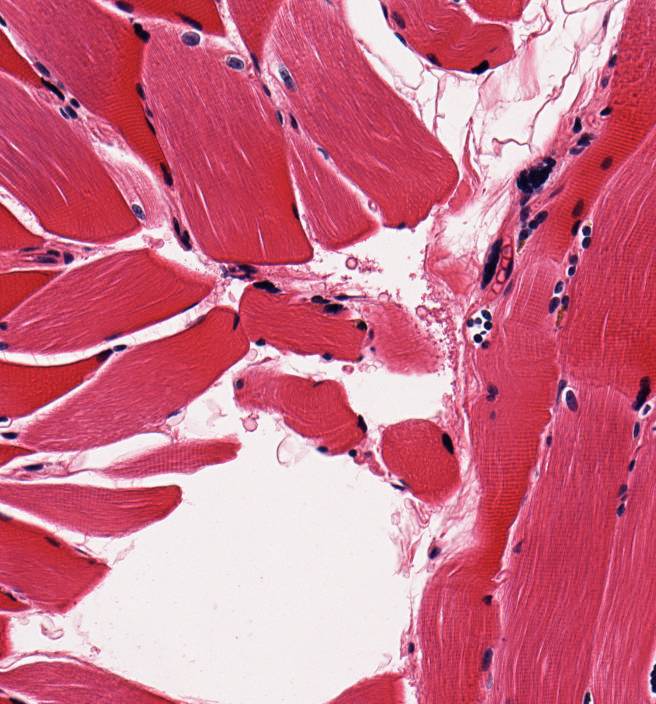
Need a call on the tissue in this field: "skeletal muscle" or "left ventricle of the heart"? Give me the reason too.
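Skeletal muscle, not left ventricle. Deciding point: fibre nuclei are dark, flattened and lie at the fibre edges, not central.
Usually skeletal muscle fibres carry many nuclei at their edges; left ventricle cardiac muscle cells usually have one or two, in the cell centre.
Also seen: fine transverse cross-striations, clearest in the long right-hand fibres, and deep, even red-pink eosinophilic cytoplasm.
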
